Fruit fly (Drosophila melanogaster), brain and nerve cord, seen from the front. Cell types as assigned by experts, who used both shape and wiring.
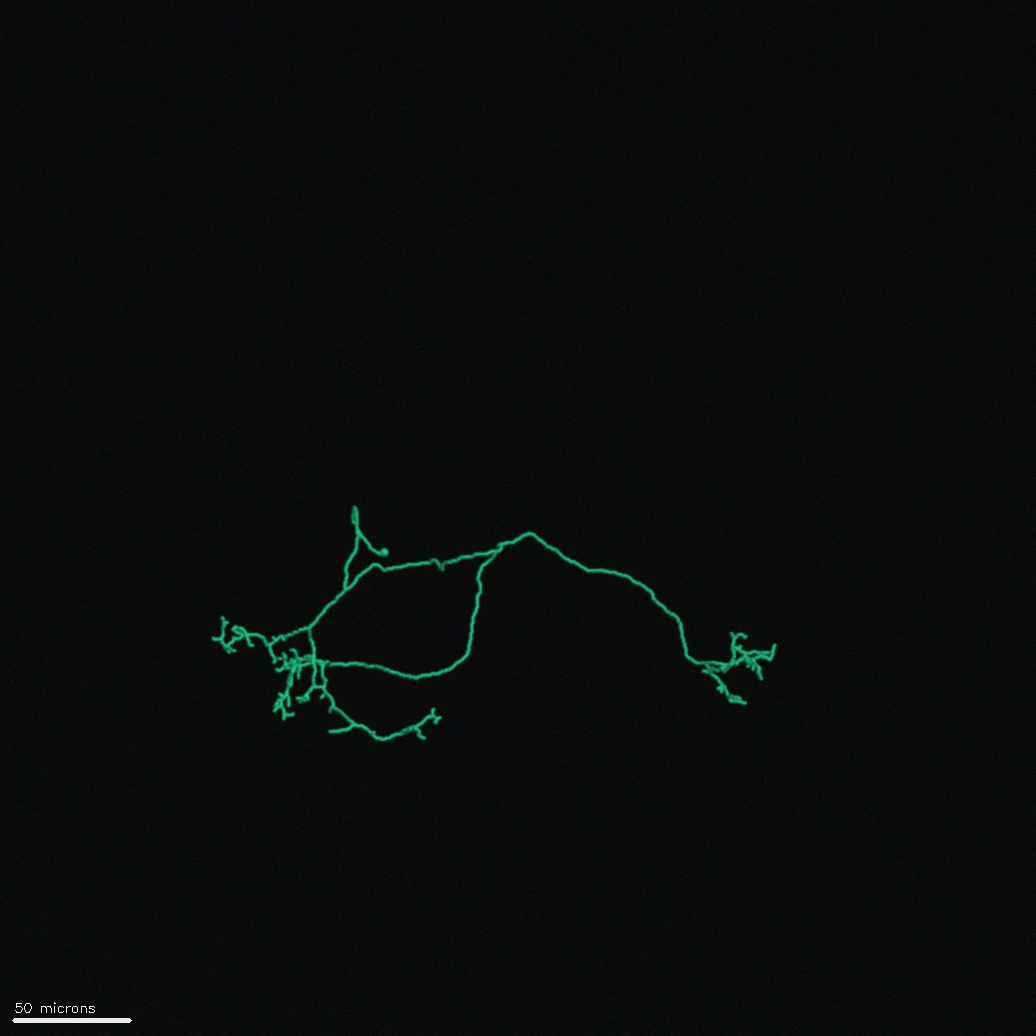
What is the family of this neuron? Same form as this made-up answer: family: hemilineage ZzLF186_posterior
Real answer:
family: hemilineage DM6_ventral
